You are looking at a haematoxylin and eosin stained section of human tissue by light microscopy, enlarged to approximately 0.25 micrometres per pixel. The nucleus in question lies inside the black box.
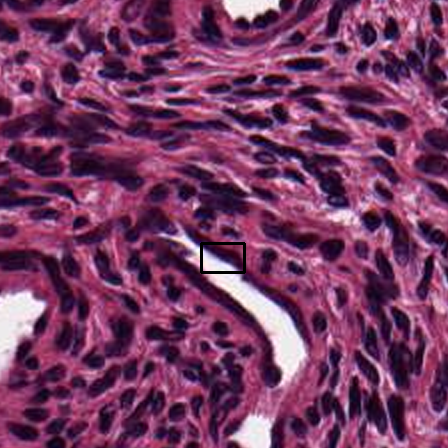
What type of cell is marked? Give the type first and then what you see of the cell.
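It is an endothelial cell. The nucleus is long, thin and flattened, and runs parallel to the edge of the adjacent lumen. The cell lies directly on the border of a narrow, slit-like empty lumen, forming part of its lining. The nucleus stains dark and fairly evenly throughout. The cytoplasm is scant: only a thin pink sliver along the lumen side, with no clear outline of its own. Its nucleus is slimmer than the plumper oval and spindle nuclei packed in the tissue around it.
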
